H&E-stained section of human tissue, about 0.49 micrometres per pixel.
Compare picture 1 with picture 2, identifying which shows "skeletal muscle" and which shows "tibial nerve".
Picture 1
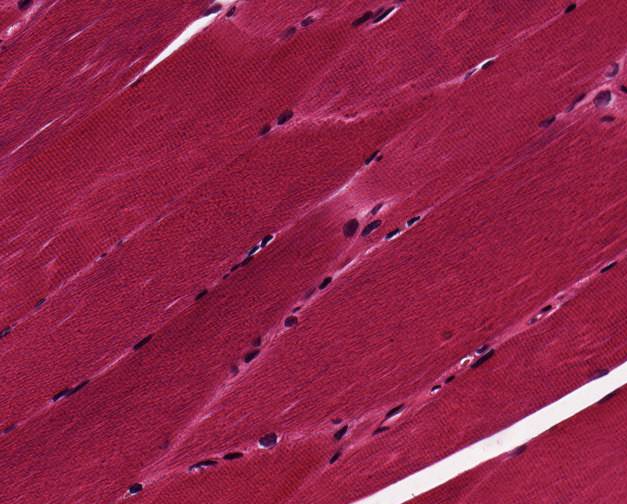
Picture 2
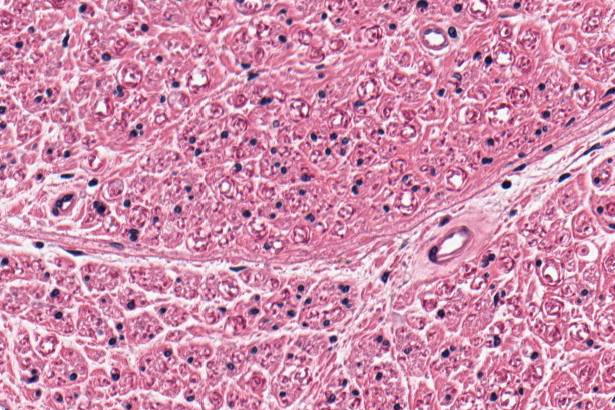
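Skeletal muscle is picture 1; tibial nerve is picture 2. In picture 1, the fibres have deep red-pink cytoplasm with fine transverse cross-striations, and dark purple, elongated nuclei sit along their edges, aligned with the long axis. In picture 2, compartments are packed with rounded to polygonal pink profiles cut across, many holding small clear vacuoles or ring-like clear spaces.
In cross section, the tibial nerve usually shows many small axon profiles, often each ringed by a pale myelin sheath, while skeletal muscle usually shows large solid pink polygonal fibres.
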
